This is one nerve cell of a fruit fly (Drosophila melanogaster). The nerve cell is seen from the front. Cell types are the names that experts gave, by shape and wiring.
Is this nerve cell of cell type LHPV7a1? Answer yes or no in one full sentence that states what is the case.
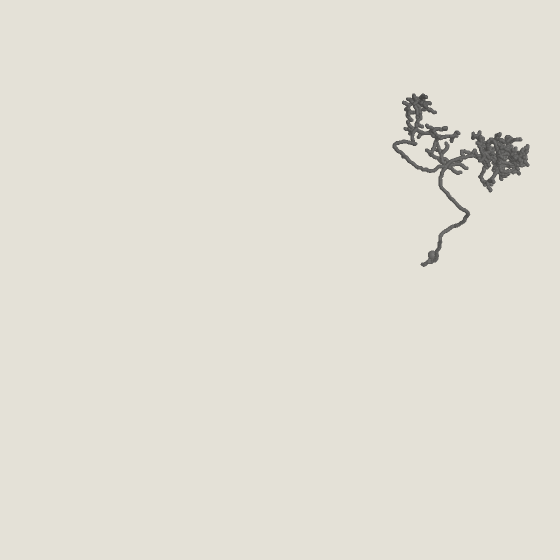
Yes, the nerve cell belongs in cell type LHPV7a1.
